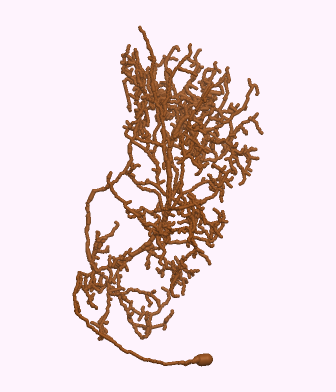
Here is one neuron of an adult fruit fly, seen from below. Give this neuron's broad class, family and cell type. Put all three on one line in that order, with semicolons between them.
central-brain intrinsic neuron; LHAV; LHAV3k5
